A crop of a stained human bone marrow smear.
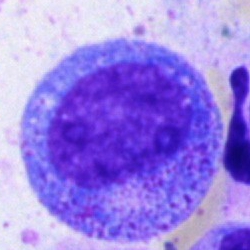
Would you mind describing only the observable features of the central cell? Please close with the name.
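Toward the top of the cell sits the nucleus, leaving a wider band of cytoplasm below it. Its chromatin is finely granular rather than coarsely clumped. The cytoplasm is blue, with reddish-purple granules most plentiful in its lower part. The cell is a promyelocyte.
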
